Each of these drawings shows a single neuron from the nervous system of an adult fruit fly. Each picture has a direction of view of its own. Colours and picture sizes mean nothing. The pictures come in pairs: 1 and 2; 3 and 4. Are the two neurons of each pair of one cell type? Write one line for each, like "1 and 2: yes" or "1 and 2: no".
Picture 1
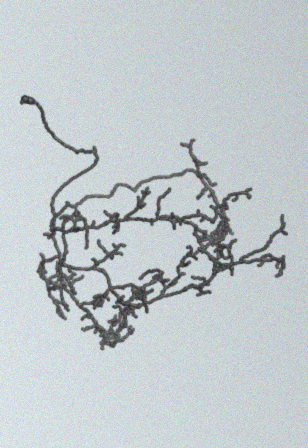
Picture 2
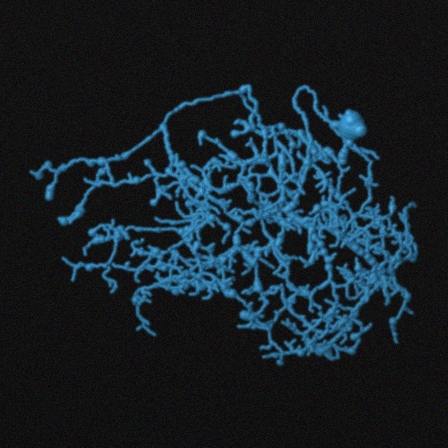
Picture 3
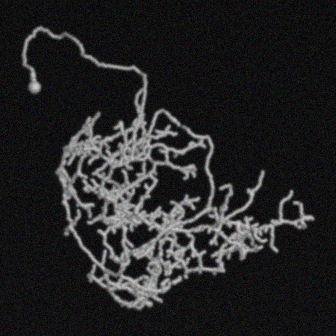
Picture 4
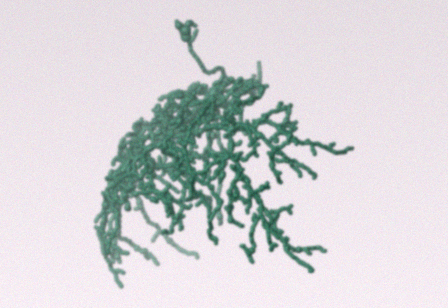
1 and 2: no
3 and 4: no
